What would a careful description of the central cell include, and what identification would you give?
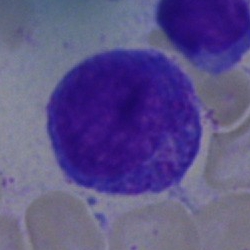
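Outline round. Nucleus occupies most of the cell. Fine purple granules toward lower right. No vacuoles. Cell: promyelocyte.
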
